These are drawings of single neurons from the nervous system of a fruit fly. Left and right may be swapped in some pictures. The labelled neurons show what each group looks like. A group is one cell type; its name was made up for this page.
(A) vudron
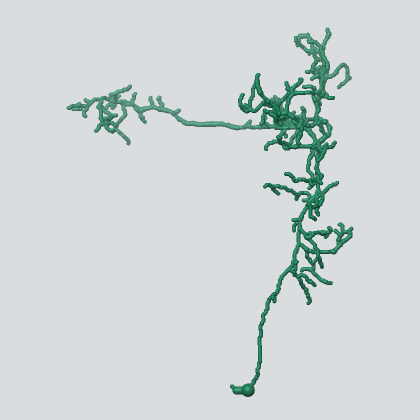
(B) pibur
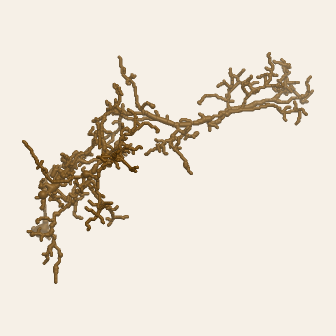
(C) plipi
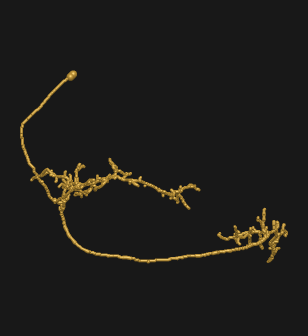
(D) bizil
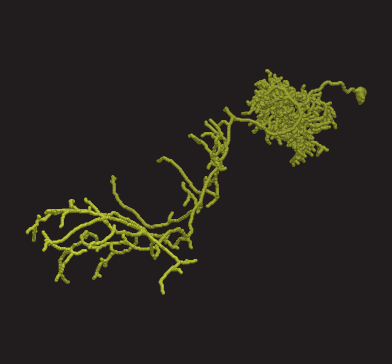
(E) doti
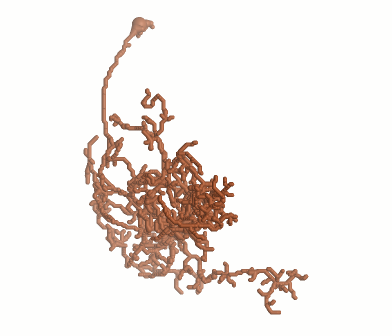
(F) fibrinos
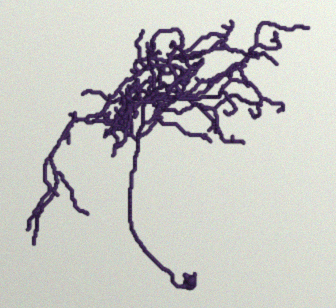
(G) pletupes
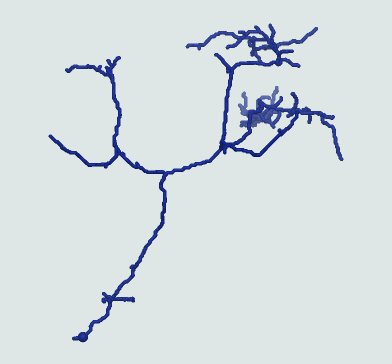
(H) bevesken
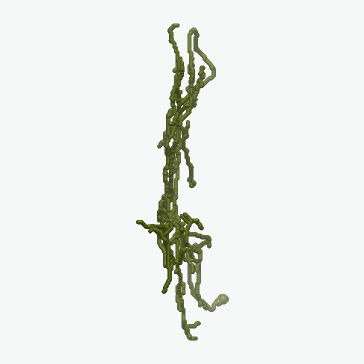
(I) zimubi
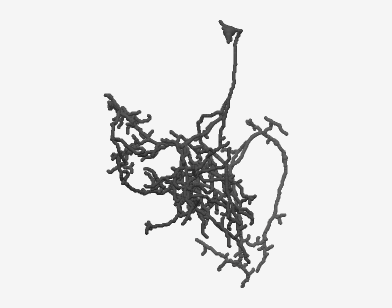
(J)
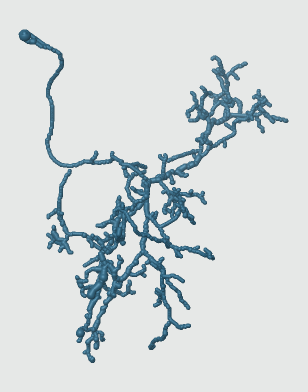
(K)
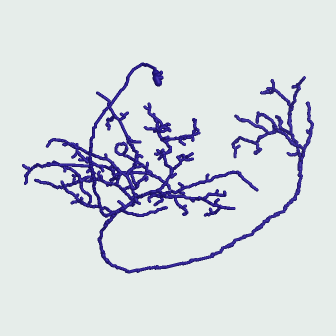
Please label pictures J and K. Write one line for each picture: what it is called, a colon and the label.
J: pibur
K: plipi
